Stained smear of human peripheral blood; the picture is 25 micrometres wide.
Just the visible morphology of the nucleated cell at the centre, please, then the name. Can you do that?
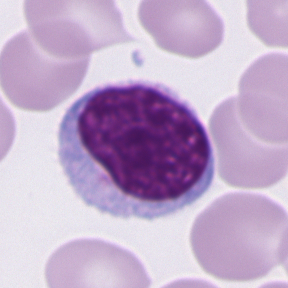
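The cell measures about 14 by 12 micrometres. Its nucleus is oval in outline, about 12 by 9 micrometres, and fills about 70% of the cell's area. A shallow notch marks the lower-left side of the nucleus. Chromatin is coarsely clumped, with paler gaps between the clumps. The cytoplasm is pale blue and forms its widest band on the lower-left side of the nucleus. This is a typical lymphocyte.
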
